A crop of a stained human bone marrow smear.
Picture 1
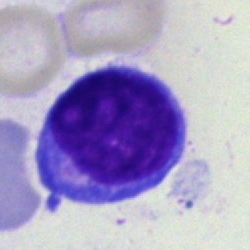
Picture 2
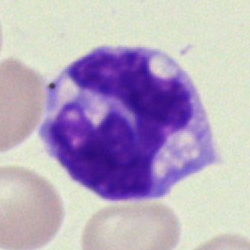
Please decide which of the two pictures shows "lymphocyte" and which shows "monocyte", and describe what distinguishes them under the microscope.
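First item, identity: picture 1 is the lymphocyte, picture 2 the monocyte. Second, outline: the lymphocyte is roughly round with a smooth edge and a small rounded bleb at the lower left, while the monocyte is irregular and angular, with a pointed corner on the right. Third, nucleus: in the lymphocyte it fills most of the cell and is displaced toward the upper right; in the monocyte it is folded, with a pale cleft cutting in from the left, and its chromatin stains deep, dark purple. Fourth, cytoplasm colour: deep blue in the lymphocyte, forming a crescent mainly along the lower left with a paler zone beside the nucleus there; pale lilac-blue in the monocyte. Fifth, inclusions: the lymphocyte shows no granules, whereas the monocyte holds a cluster of small clear vacuoles in the lower right and one larger round clear vacuole near the top right.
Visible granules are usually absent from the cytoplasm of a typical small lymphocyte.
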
